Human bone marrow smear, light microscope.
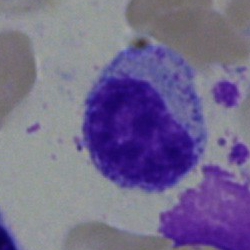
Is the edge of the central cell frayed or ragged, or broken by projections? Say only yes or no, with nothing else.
No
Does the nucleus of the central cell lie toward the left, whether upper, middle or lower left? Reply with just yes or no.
Yes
